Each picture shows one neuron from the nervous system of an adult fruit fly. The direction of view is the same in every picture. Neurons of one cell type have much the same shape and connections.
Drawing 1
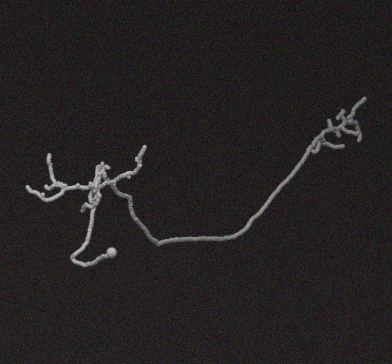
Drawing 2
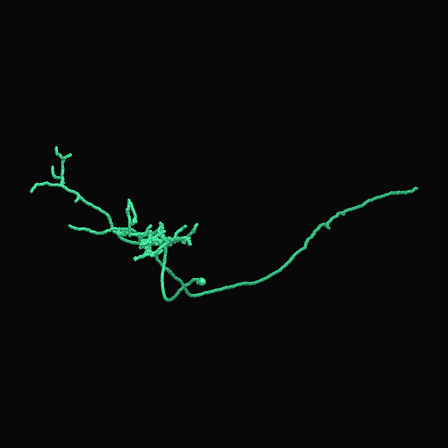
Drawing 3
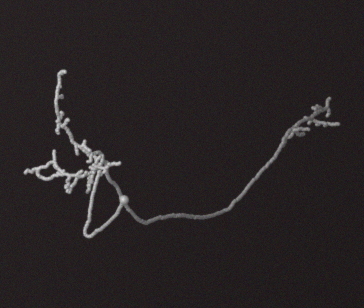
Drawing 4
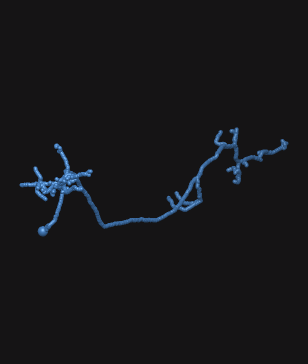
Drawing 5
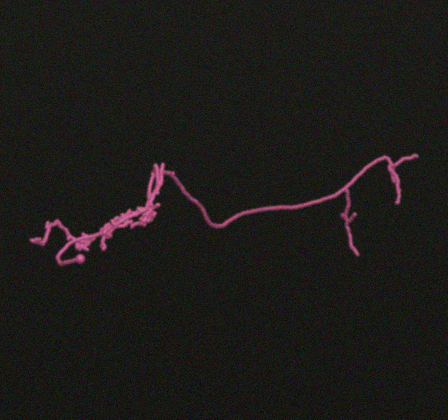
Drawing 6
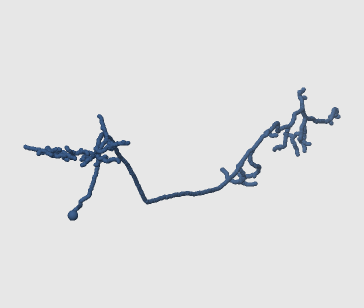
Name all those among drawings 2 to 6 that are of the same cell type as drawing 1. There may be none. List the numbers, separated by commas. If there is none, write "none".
3, 4, 6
